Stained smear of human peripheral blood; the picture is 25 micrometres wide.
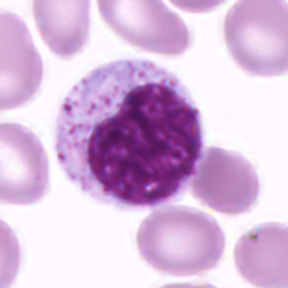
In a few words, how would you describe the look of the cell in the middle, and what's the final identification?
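Round, smooth outline, about 13 micrometres across. The nucleus measures about 10 micrometres, fills about 60% of the cell's area and sits toward the lower right, with a shallow notch on its upper-left edge. Its chromatin is dark purple and coarsely clumped. On the upper-left side, the cytoplasm forms a pale lilac crescent. What you're looking at is a metamyelocyte.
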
